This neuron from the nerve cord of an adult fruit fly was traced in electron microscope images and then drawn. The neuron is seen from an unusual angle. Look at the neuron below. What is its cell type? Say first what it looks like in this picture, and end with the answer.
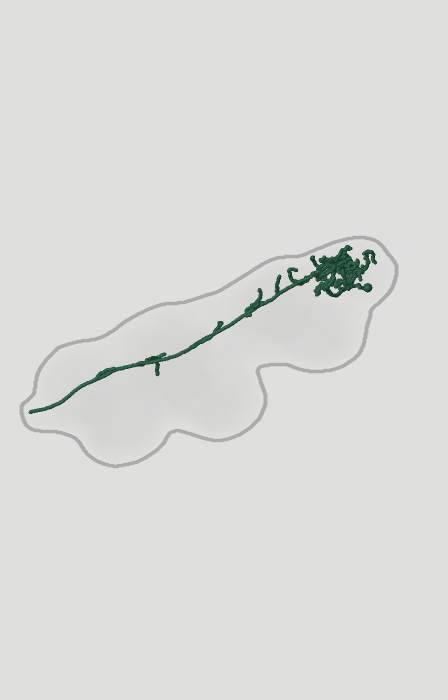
As drawn here it is wider than it is tall. This is an ascending neuron. Its cell type is ANXXX169.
